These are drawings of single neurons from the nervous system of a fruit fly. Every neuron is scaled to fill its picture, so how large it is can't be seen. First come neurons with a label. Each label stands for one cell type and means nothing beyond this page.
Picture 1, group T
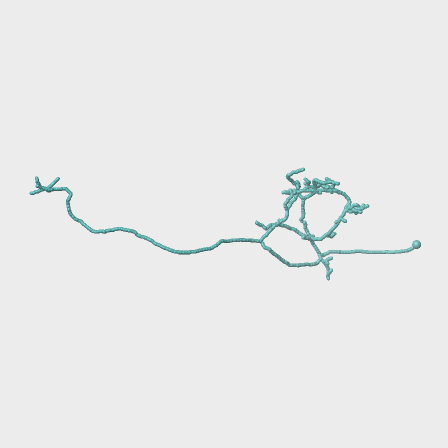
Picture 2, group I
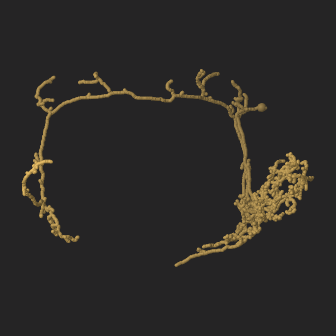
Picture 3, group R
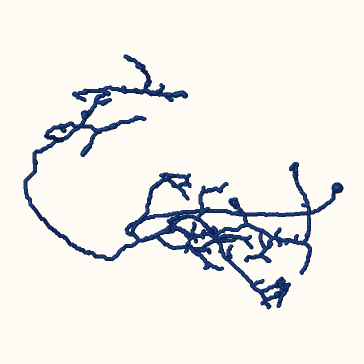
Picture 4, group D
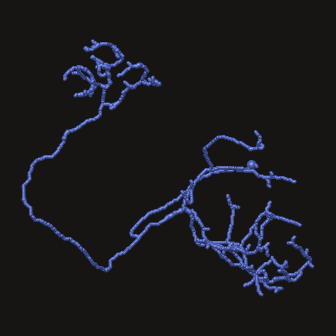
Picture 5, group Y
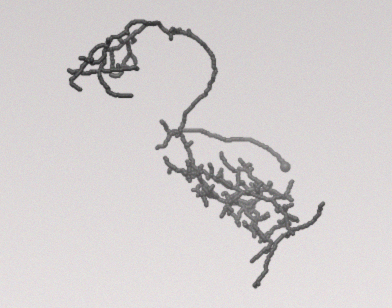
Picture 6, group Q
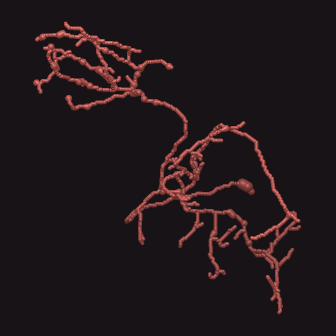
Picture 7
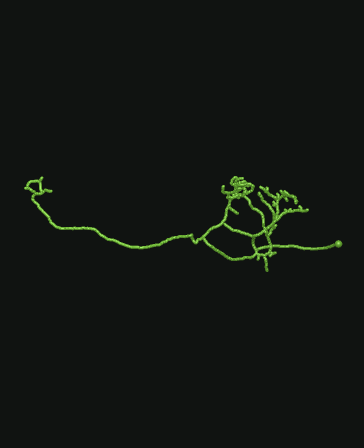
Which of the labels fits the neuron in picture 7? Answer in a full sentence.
It belongs to group T.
